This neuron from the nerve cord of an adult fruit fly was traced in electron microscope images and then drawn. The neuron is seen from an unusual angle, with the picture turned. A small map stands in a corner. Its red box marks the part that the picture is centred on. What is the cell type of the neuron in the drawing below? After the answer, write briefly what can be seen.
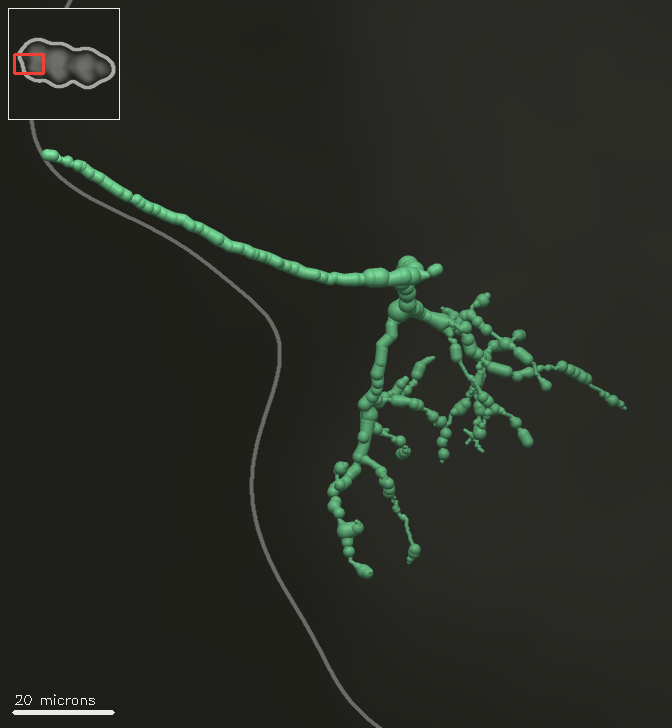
It is of cell type DNg48. This is a descending neuron. The drawing shows no cell body. By the scale bar it is about 120 microns wide in this view.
